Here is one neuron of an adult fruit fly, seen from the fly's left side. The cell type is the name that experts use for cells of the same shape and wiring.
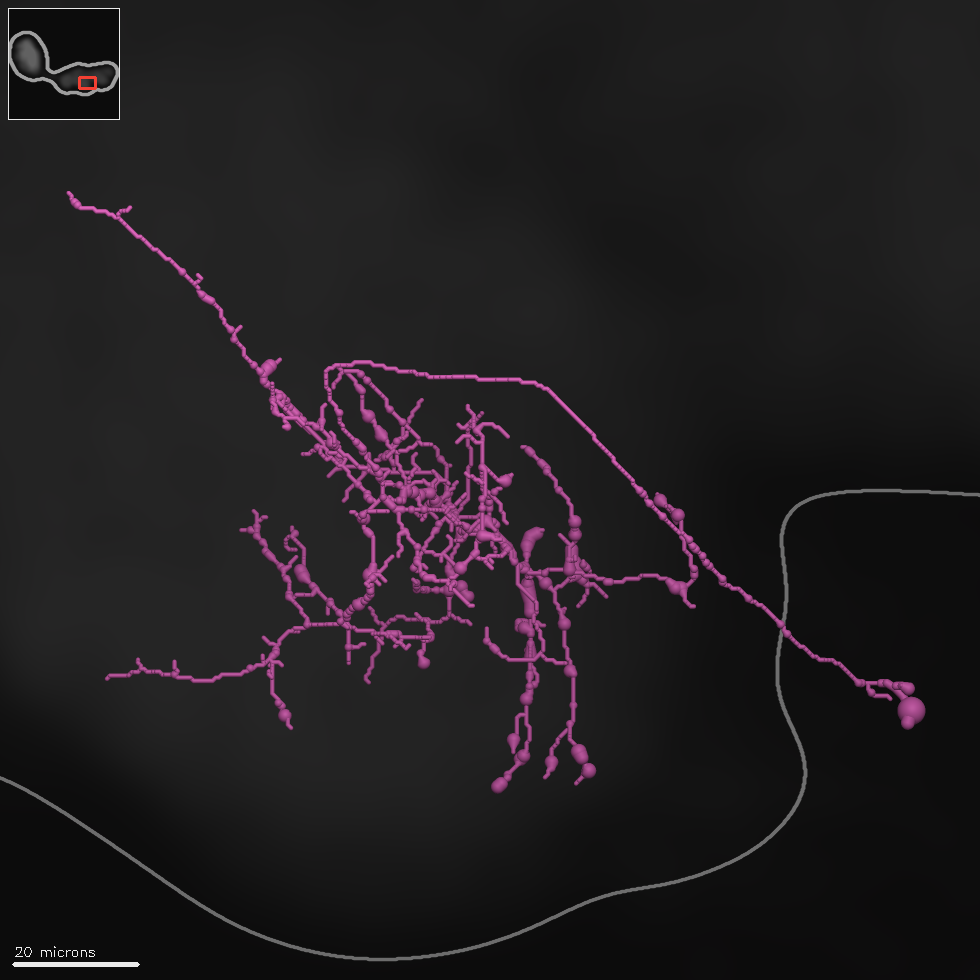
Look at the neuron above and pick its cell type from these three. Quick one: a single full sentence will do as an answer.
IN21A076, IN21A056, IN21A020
The cell type of this neuron is IN21A056.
